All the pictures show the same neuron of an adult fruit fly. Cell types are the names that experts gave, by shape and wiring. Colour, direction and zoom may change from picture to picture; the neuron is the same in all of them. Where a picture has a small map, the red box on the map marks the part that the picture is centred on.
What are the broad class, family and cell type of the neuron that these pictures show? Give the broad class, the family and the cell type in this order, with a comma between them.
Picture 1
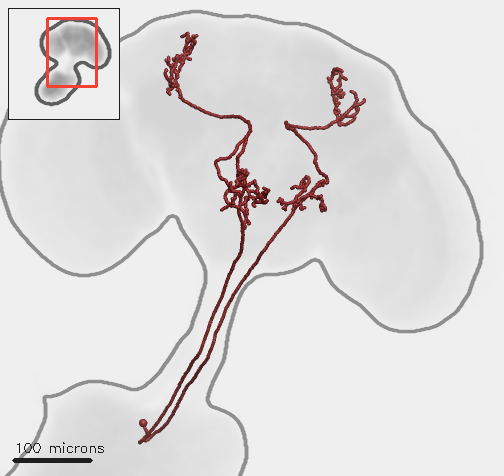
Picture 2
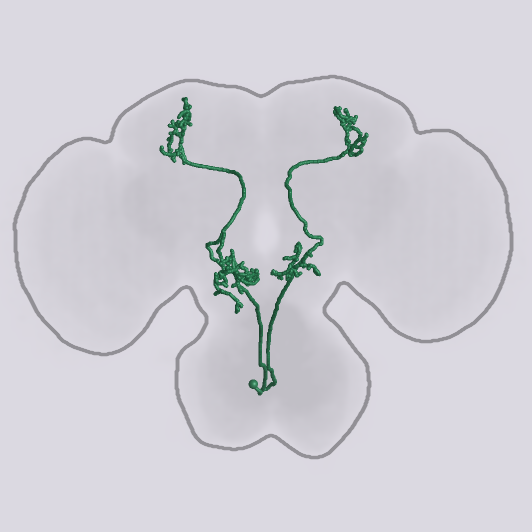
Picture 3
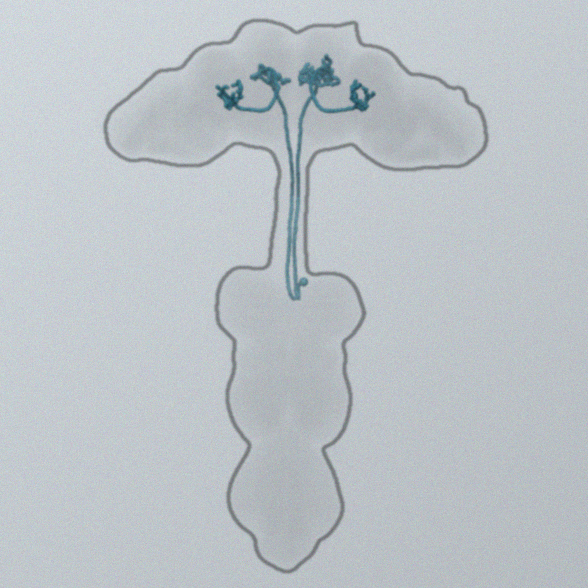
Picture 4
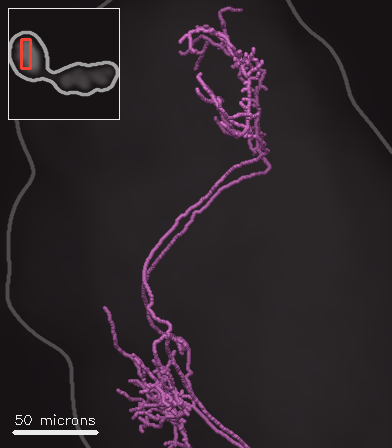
ascending neuron, hemilineage 09B, AN09B059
